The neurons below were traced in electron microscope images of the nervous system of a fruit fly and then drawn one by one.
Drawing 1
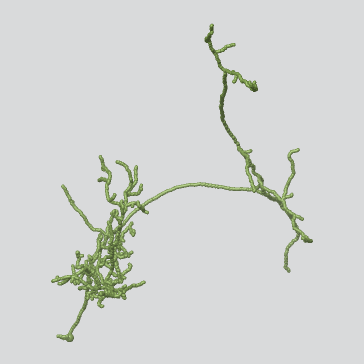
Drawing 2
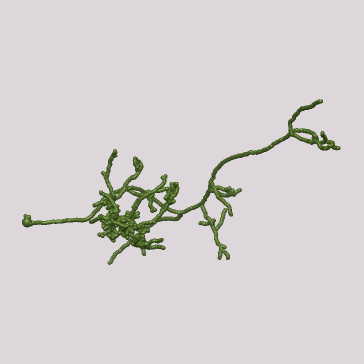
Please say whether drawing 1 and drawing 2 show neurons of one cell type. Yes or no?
yes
